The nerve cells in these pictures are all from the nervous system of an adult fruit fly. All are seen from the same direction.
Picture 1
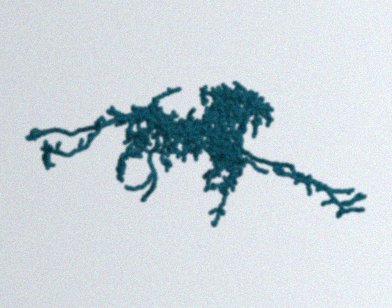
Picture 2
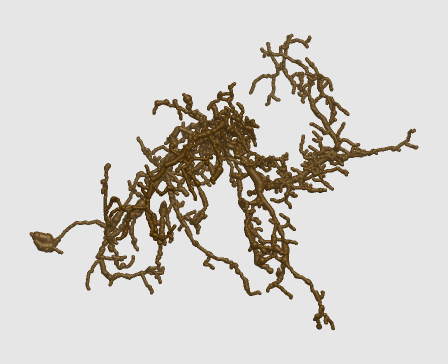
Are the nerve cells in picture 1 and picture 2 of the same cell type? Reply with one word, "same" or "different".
same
